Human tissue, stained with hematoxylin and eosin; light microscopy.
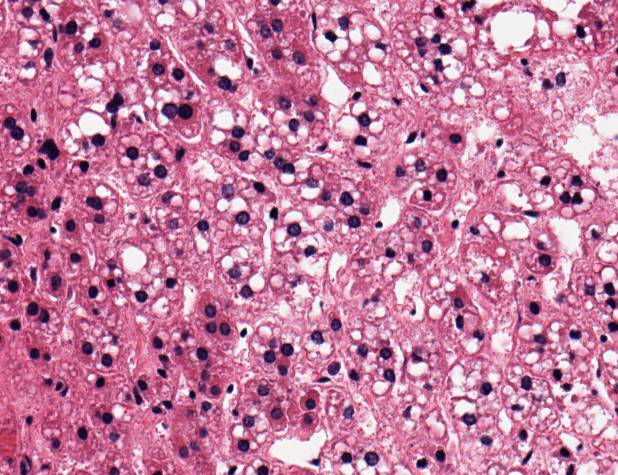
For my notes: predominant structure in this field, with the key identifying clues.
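That's zona fasciculata of the adrenal gland. Large polygonal cells fill the whole field in cords, with narrow slit-like spaces between them, and most have cytoplasm crowded with small, round, clear vacuoles. The nuclei here are round, dark and mostly central, not pushed aside by the vacuoles, and scattered cells have two.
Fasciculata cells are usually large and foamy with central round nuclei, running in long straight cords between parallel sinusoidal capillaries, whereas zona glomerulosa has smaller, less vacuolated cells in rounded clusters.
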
